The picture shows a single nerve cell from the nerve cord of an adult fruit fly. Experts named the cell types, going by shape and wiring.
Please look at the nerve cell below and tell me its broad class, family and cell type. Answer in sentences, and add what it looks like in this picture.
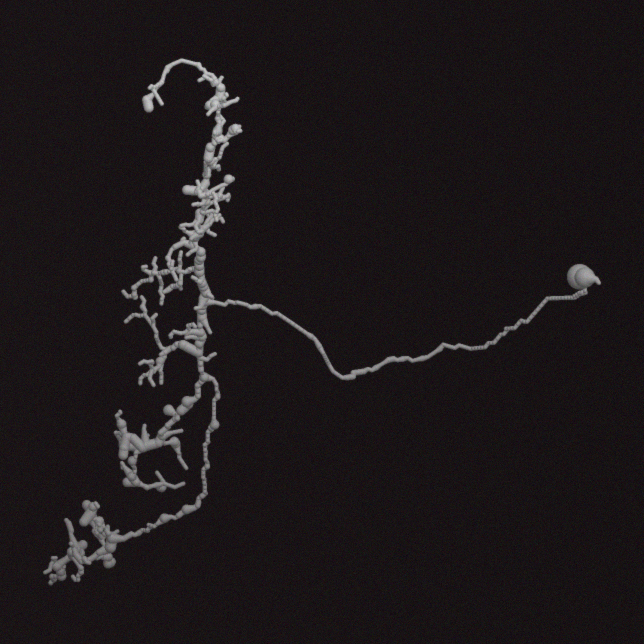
This is a nerve-cord intrinsic neuron. The family is hemilineage 09A. The cell type is IN09A039. Dozens of branch ends can be seen. In this view it is about as wide as it is tall.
